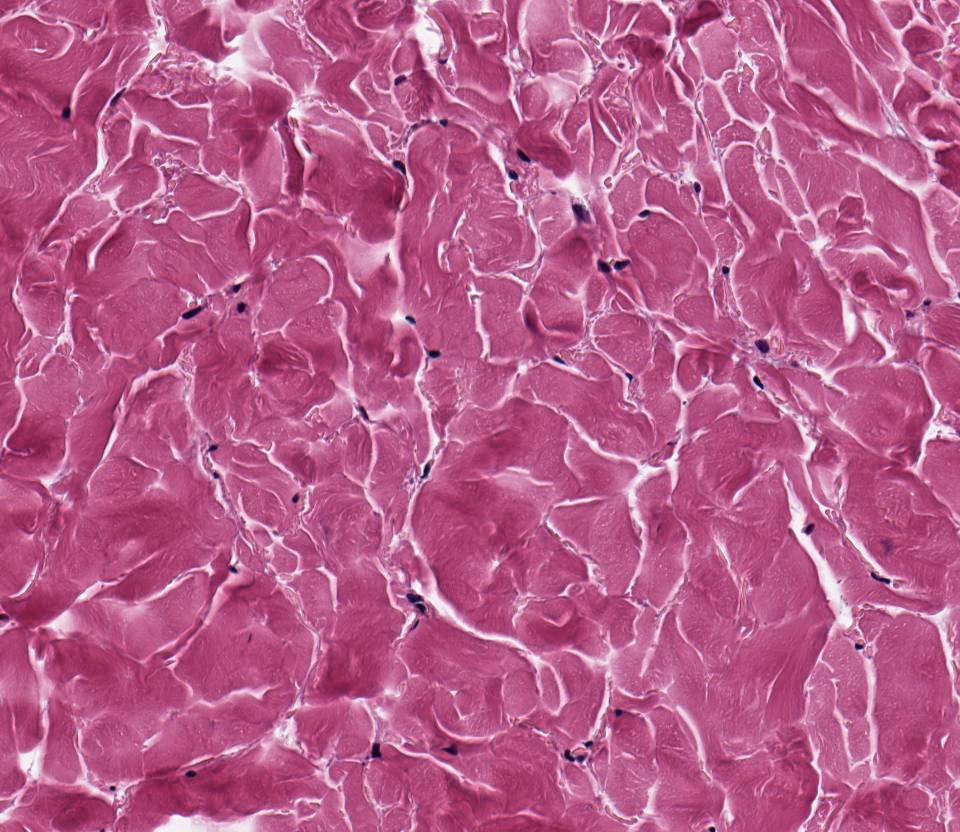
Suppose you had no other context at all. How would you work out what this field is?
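The tissue shown is dermis. Closely packed eosinophilic fibre profiles, cut mostly across or obliquely, fill the whole field; their outlines are irregular and angular and their sizes vary.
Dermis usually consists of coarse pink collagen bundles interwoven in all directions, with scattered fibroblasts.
The small dark nuclei lie in the narrow spaces between the profiles, not within them, and they are sparse compared with the mass of pink fibres.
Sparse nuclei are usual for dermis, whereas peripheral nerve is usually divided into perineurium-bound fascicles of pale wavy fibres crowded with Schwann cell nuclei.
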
